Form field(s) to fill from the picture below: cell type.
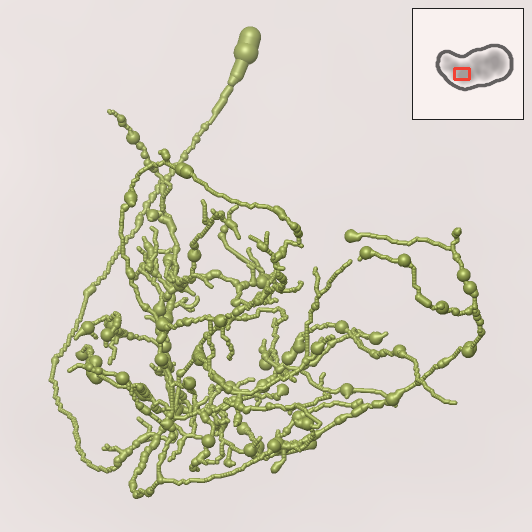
IN01B032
